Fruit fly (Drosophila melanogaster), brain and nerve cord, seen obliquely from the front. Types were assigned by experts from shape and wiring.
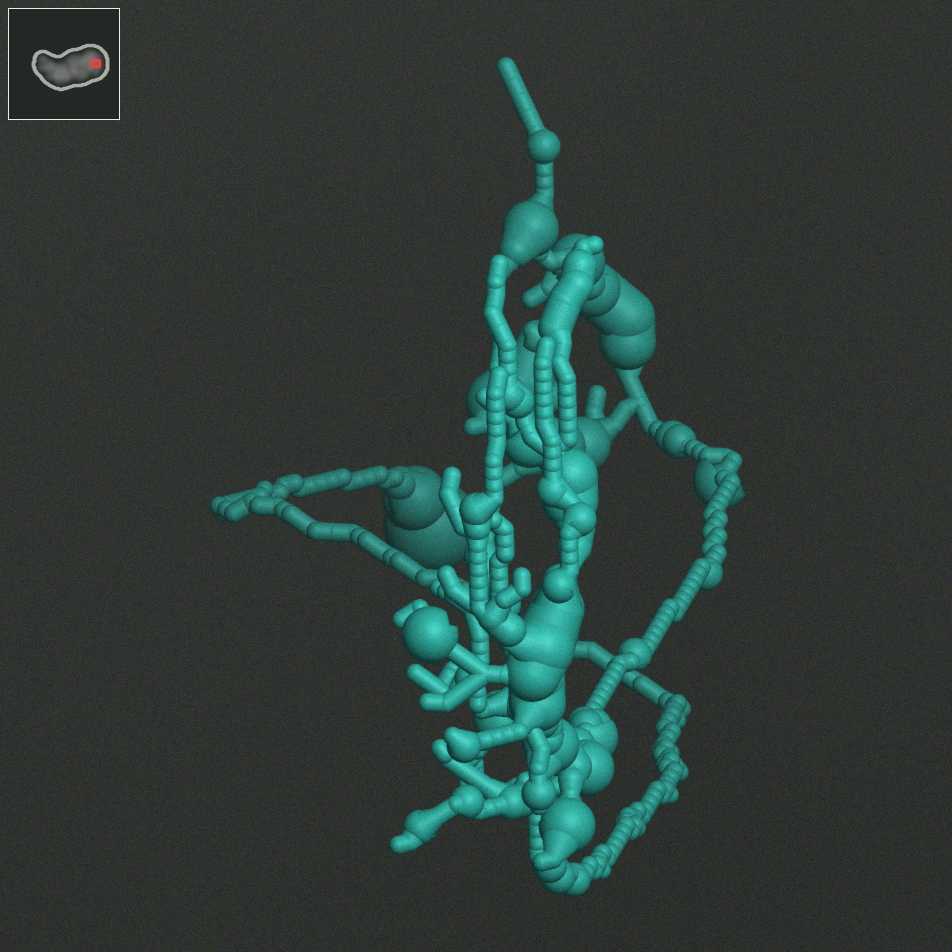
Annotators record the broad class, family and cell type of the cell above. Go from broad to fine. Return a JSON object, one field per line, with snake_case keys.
{
 "broad_class": "optic-lobe intrinsic neuron",
 "family": "T",
 "cell_type": "T5b"
}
